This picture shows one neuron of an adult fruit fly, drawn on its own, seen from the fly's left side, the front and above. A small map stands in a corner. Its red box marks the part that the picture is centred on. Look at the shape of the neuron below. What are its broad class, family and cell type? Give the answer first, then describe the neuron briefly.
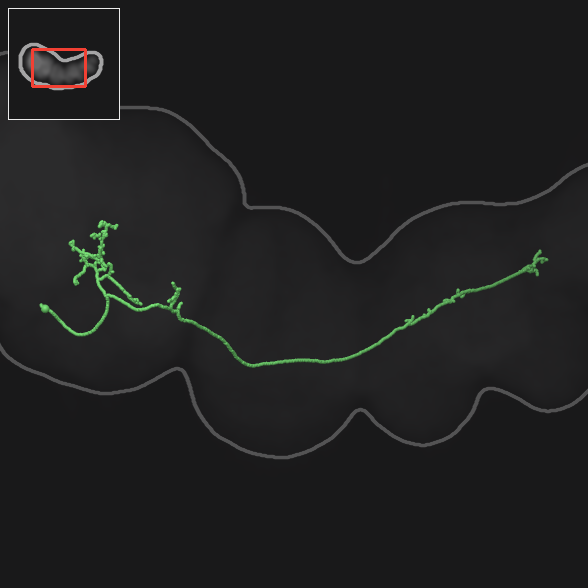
This is a descending neuron. Its family is hemilineage LB7. Its cell type is DNge114. The cell body is on the left of the picture. As drawn here it is more than twice as wide as it is tall.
